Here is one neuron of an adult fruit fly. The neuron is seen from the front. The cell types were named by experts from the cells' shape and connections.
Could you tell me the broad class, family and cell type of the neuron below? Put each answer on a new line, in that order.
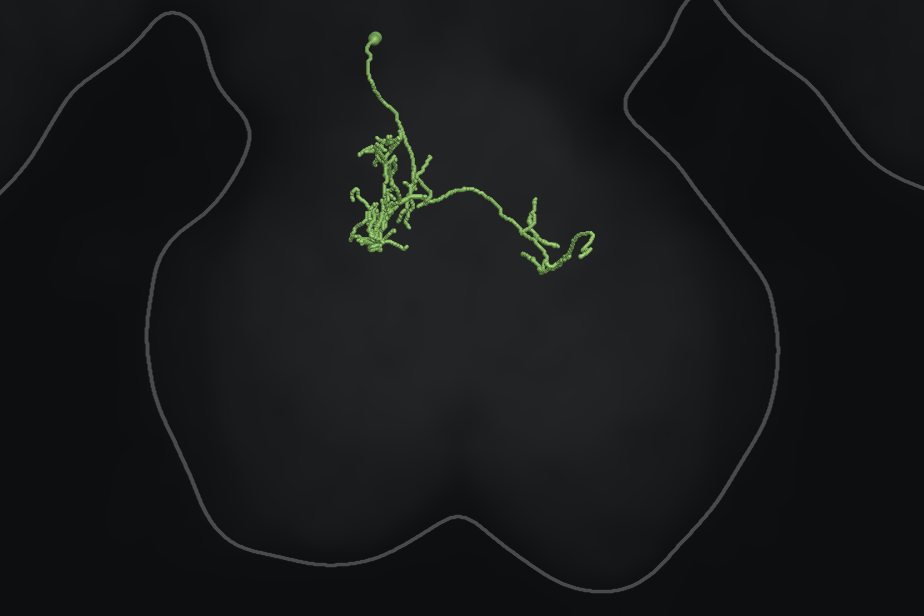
nerve-cord intrinsic neuron
hemilineage 07B
IN07B094_b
